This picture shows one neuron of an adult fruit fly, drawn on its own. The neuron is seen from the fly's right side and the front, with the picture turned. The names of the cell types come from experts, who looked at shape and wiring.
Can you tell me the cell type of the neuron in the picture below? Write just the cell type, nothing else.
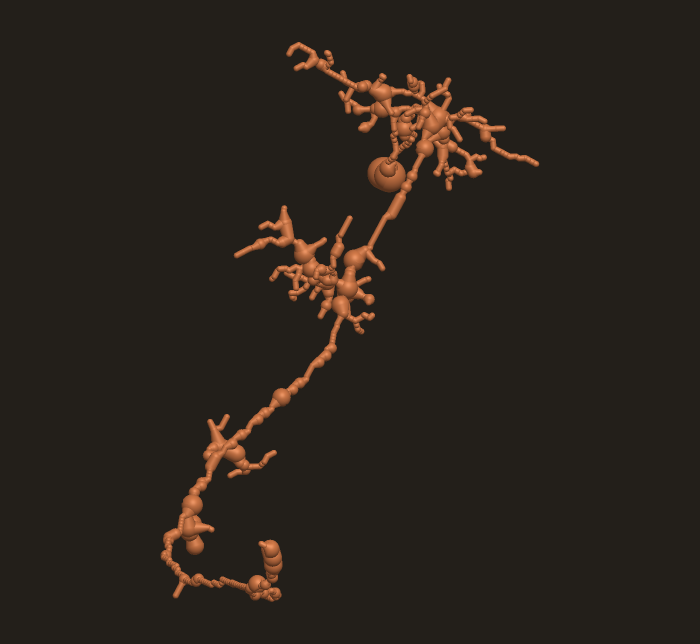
Tm3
